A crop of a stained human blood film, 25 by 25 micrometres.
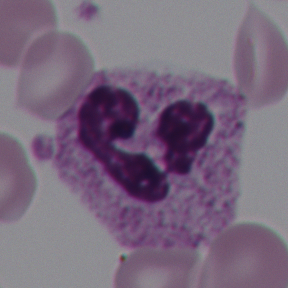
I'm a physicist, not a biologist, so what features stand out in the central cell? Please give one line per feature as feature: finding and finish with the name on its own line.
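Nucleus: divided into several separate lobes
Chromatin: dense, dark purple
Cytoplasm: pale pinkish-lilac
Granules: fine, small, violet-pink, filling the cytoplasm
Name: segmented neutrophil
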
